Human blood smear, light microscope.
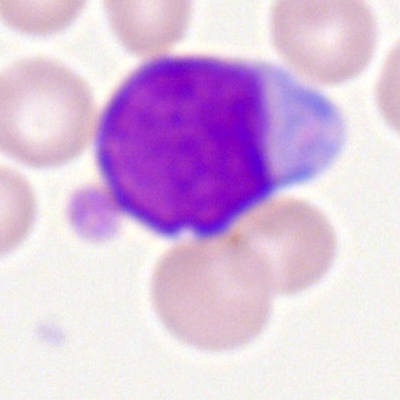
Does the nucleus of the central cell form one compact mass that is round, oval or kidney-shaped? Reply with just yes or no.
Yes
